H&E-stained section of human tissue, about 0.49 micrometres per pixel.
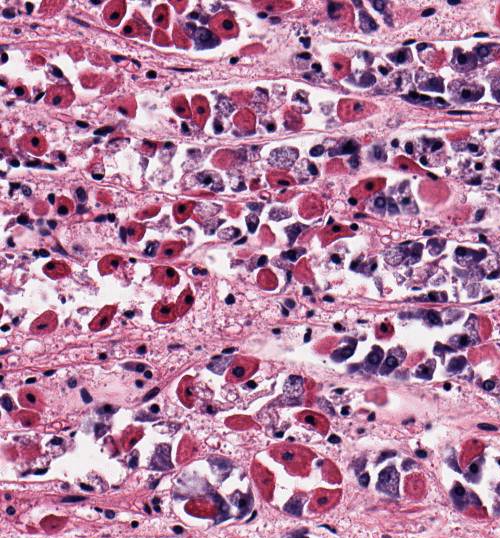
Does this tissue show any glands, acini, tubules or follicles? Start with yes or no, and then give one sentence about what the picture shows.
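No. No glands, tubules or other structures with a central lumen are present.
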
